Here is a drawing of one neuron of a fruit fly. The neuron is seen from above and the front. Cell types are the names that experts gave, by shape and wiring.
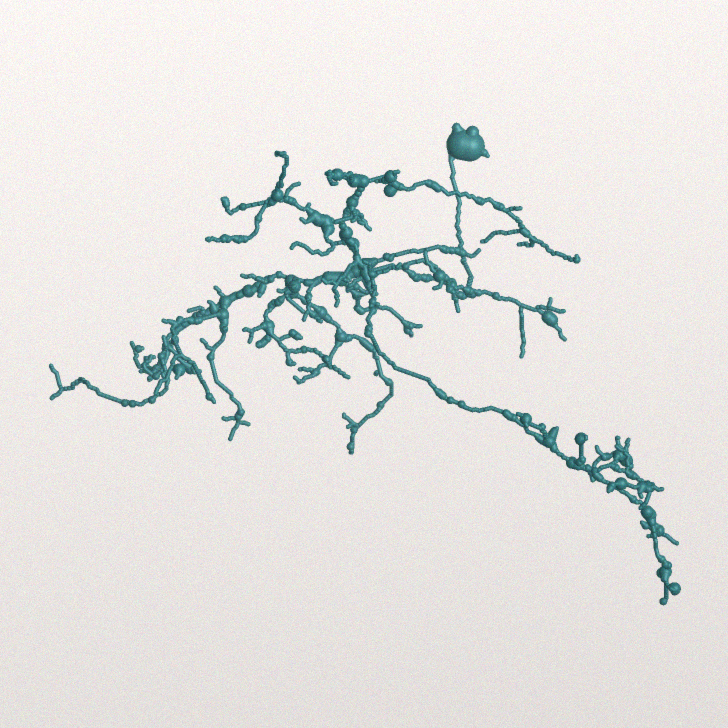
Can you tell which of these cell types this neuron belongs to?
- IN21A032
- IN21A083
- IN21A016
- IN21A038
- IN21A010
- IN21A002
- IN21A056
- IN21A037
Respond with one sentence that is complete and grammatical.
The cell type given to this neuron is IN21A083.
